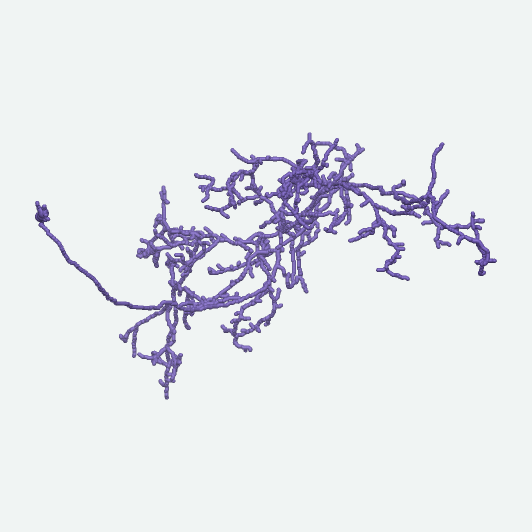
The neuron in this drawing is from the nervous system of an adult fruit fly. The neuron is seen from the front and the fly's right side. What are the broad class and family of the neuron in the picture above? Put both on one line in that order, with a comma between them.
nerve-cord intrinsic neuron, hemilineage 09B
